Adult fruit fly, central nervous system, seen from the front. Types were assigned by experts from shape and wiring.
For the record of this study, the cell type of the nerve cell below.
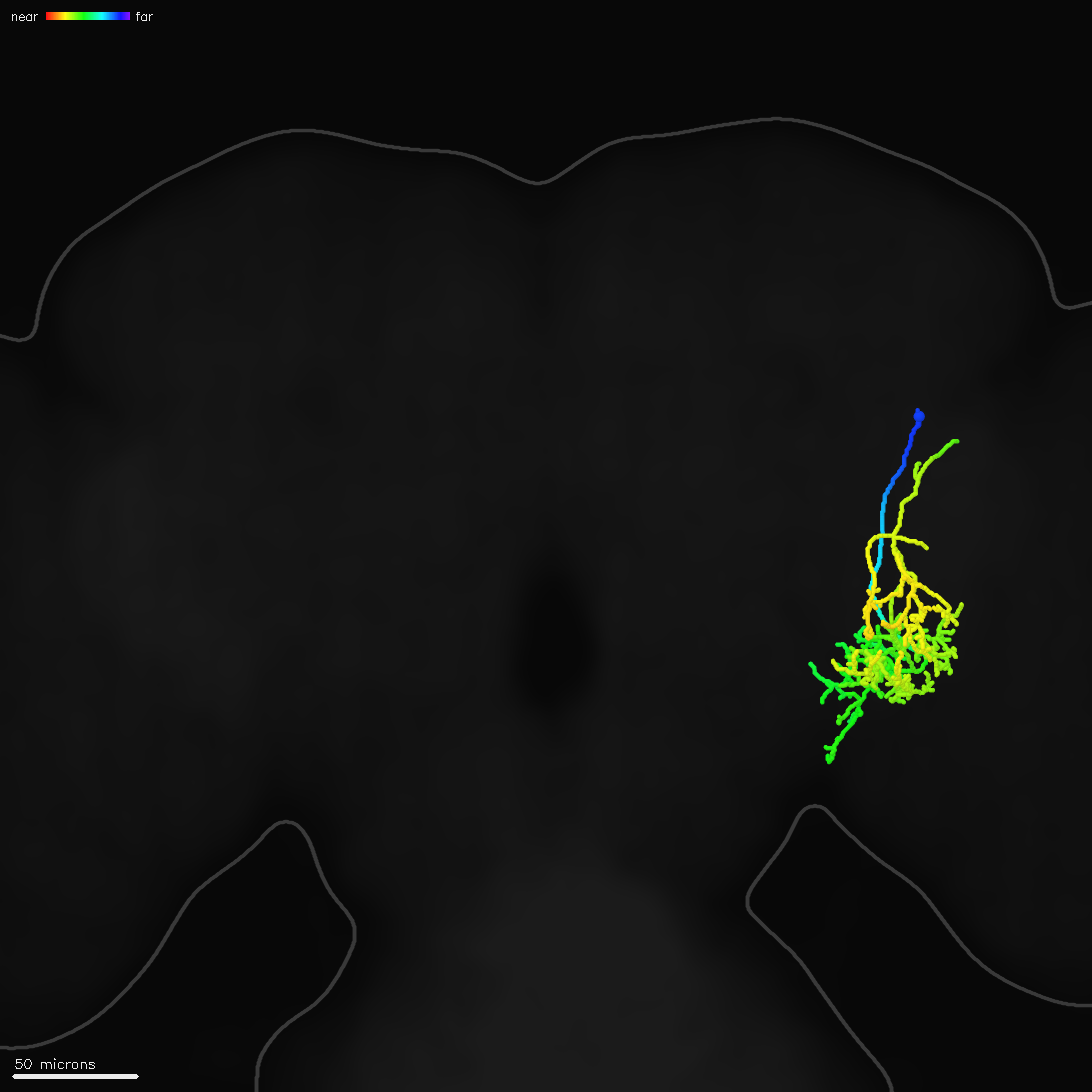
AVLP549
